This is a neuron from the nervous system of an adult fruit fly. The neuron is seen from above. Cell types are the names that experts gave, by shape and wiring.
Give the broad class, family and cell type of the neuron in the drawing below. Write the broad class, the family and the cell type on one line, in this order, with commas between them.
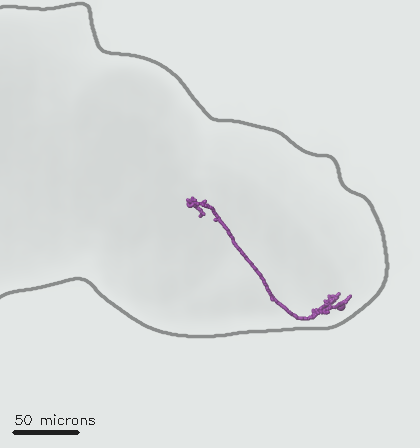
optic-lobe intrinsic neuron, Tm, Tm5Y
